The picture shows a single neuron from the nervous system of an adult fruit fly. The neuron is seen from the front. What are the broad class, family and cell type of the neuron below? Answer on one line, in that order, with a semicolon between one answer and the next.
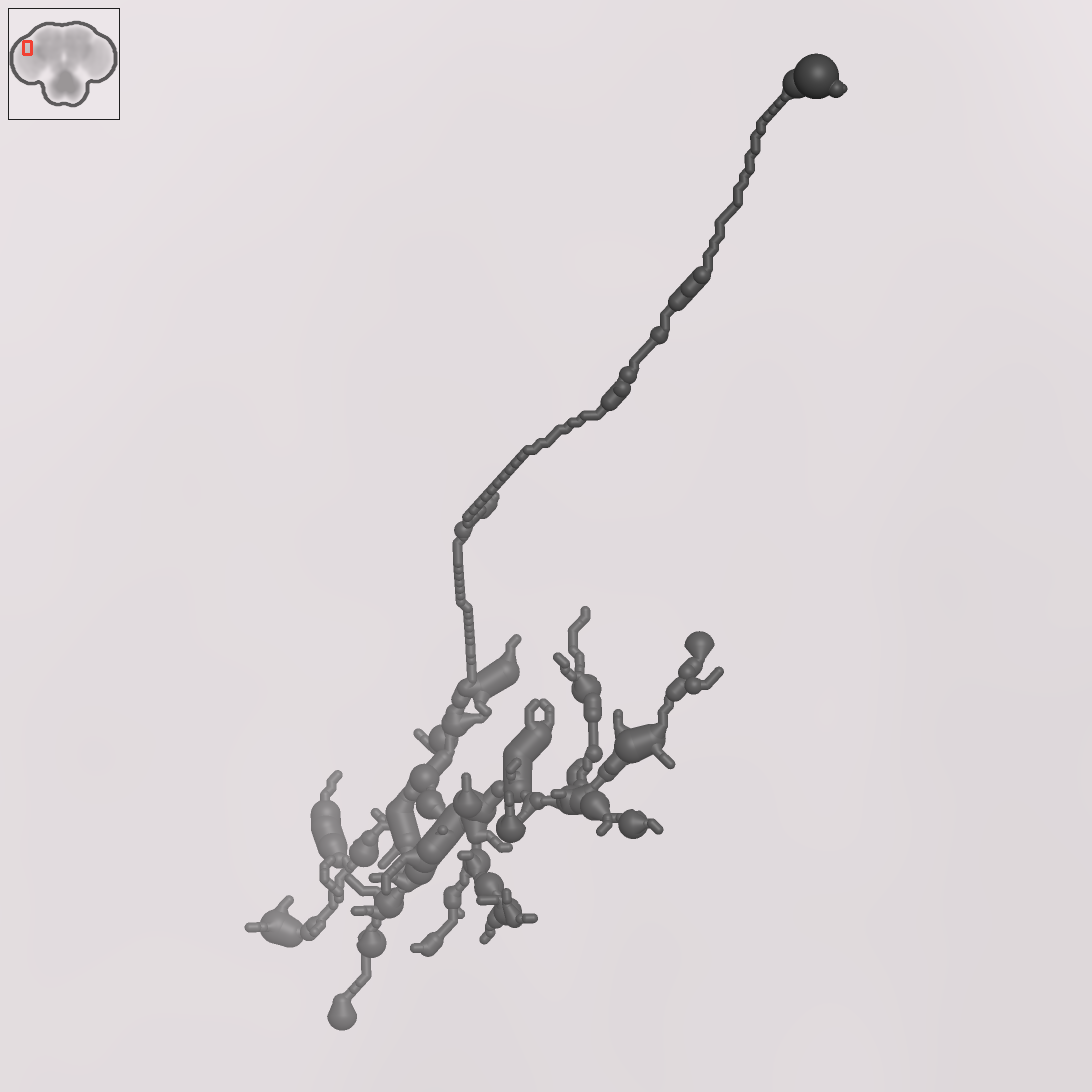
optic-lobe intrinsic neuron; Dm; Dm15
